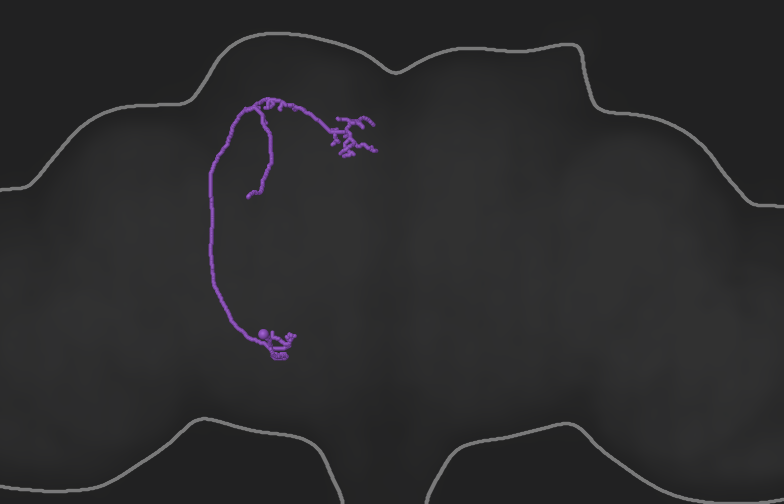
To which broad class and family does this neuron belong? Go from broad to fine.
central-brain intrinsic neuron; class Kenyon Cell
